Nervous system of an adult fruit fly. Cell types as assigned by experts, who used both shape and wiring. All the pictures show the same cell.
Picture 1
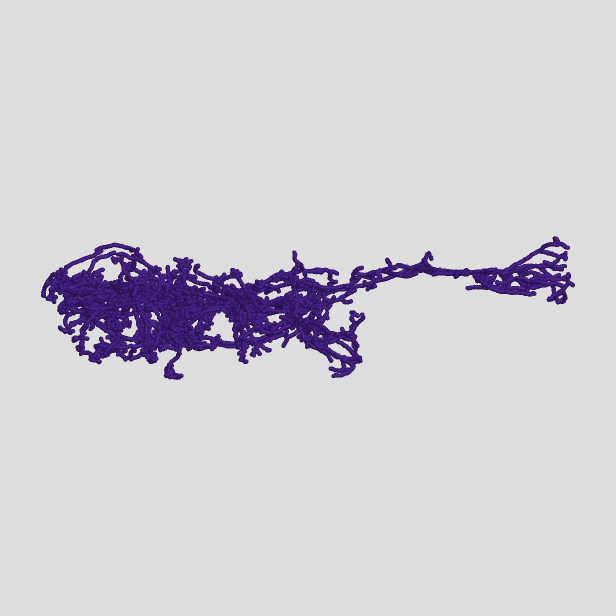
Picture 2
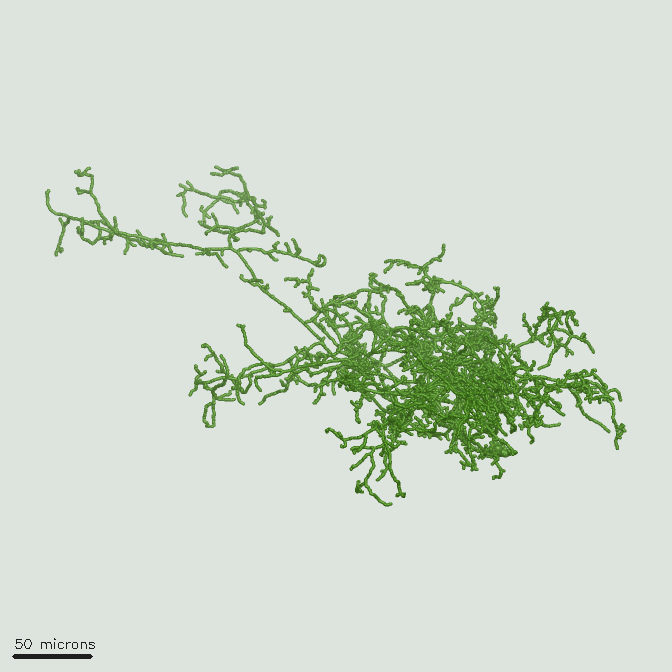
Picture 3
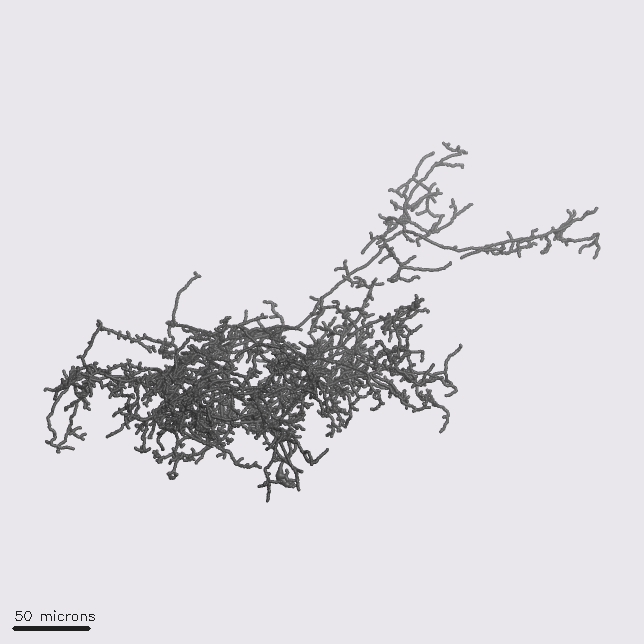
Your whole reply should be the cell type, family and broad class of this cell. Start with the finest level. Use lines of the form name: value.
cell type: IN06B001
family: hemilineage 06B
broad class: nerve-cord intrinsic neuron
